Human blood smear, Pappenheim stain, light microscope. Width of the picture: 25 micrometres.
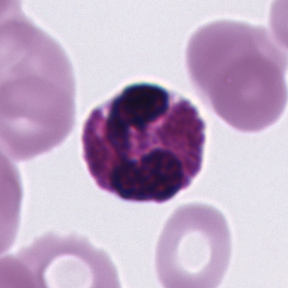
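Eosinophil, a round cell with a finely bumpy edge. You can see its two lobes joined by a band of nuclear material running along the left side. Coarse round granules pack the cytoplasm throughout, and there are no vacuoles in it.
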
